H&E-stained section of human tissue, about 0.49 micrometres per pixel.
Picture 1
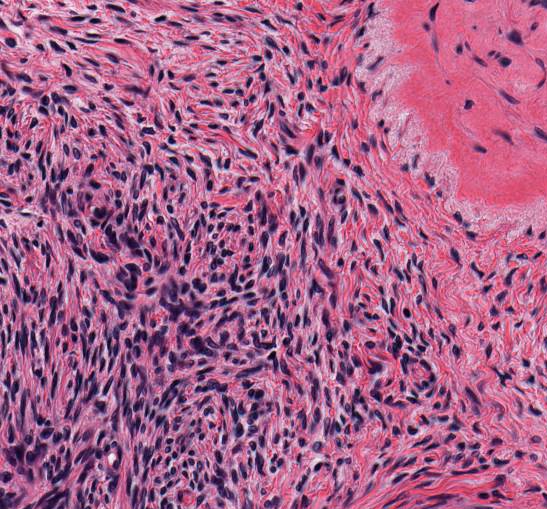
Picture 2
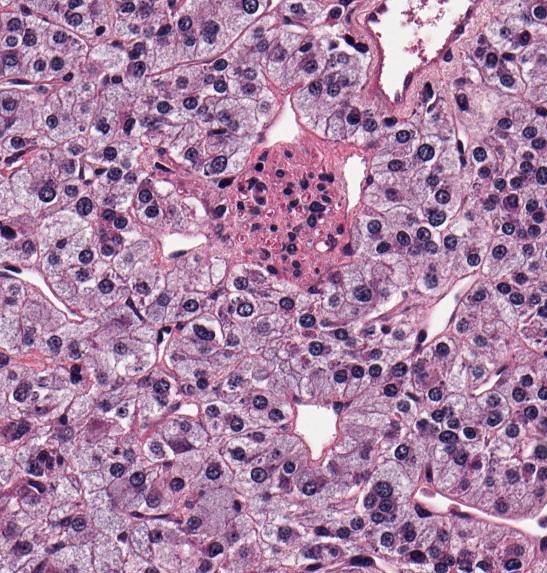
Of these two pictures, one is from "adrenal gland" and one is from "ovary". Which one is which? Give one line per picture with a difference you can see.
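Picture 1 is from the ovary. The spindle cell nuclei are elongated, dark-staining and often tapered or slightly wavy.
Picture 2 is from the adrenal gland. The nuclei are round and mostly centrally placed within the cells.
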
